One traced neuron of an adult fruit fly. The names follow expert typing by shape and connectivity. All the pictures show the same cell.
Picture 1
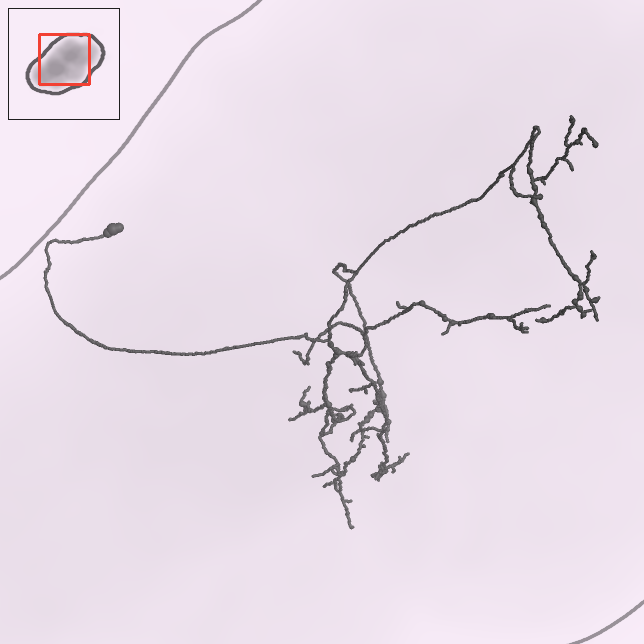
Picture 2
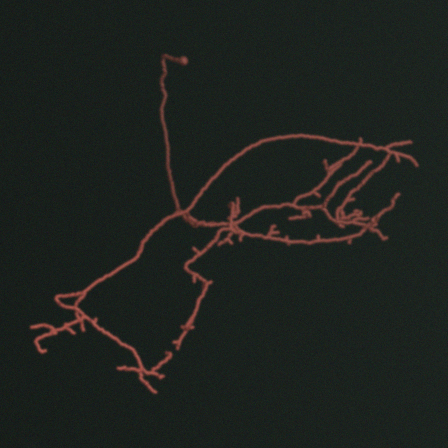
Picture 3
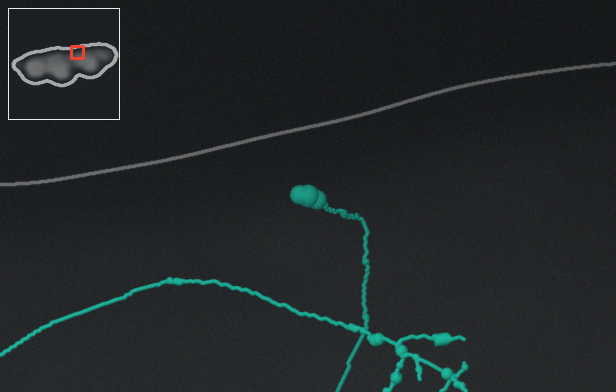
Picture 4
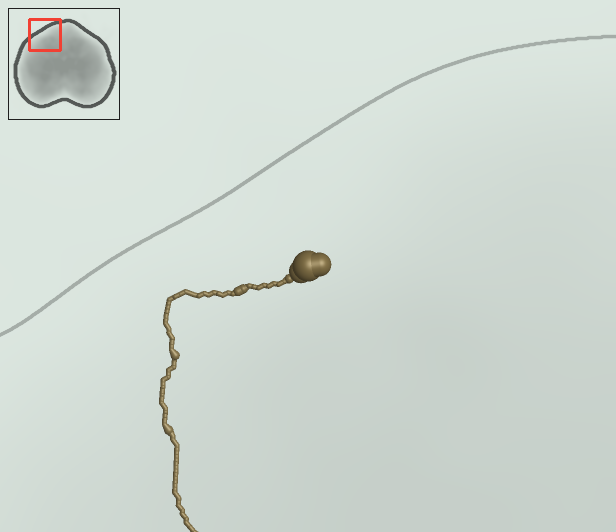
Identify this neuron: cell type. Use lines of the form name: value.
cell type: IN18B047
